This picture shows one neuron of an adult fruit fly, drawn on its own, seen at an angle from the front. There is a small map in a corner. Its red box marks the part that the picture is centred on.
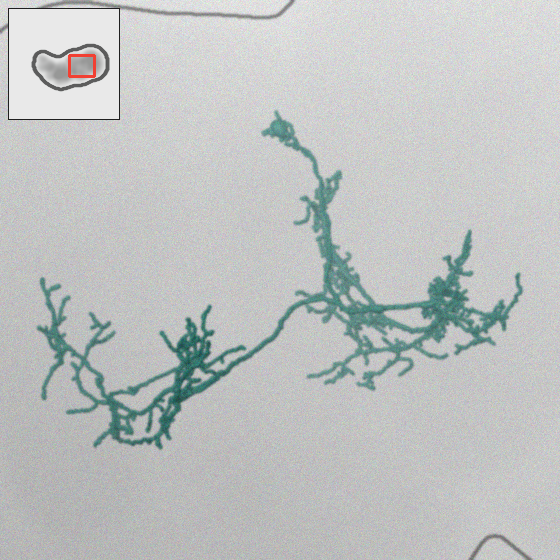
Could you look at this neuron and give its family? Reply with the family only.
hemilineage 07B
